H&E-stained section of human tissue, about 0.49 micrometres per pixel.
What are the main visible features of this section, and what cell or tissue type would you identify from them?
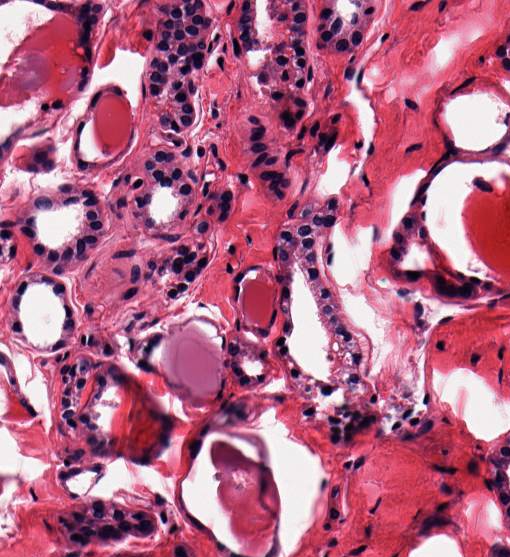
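A single layer of cuboidal to flattened cells lines the spaces; their small, round, dark-staining nuclei are fairly uniform in size. One lumen, just left of centre in the lower half, holds pale violet-grey rather than red material. The tissue is thyroid.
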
